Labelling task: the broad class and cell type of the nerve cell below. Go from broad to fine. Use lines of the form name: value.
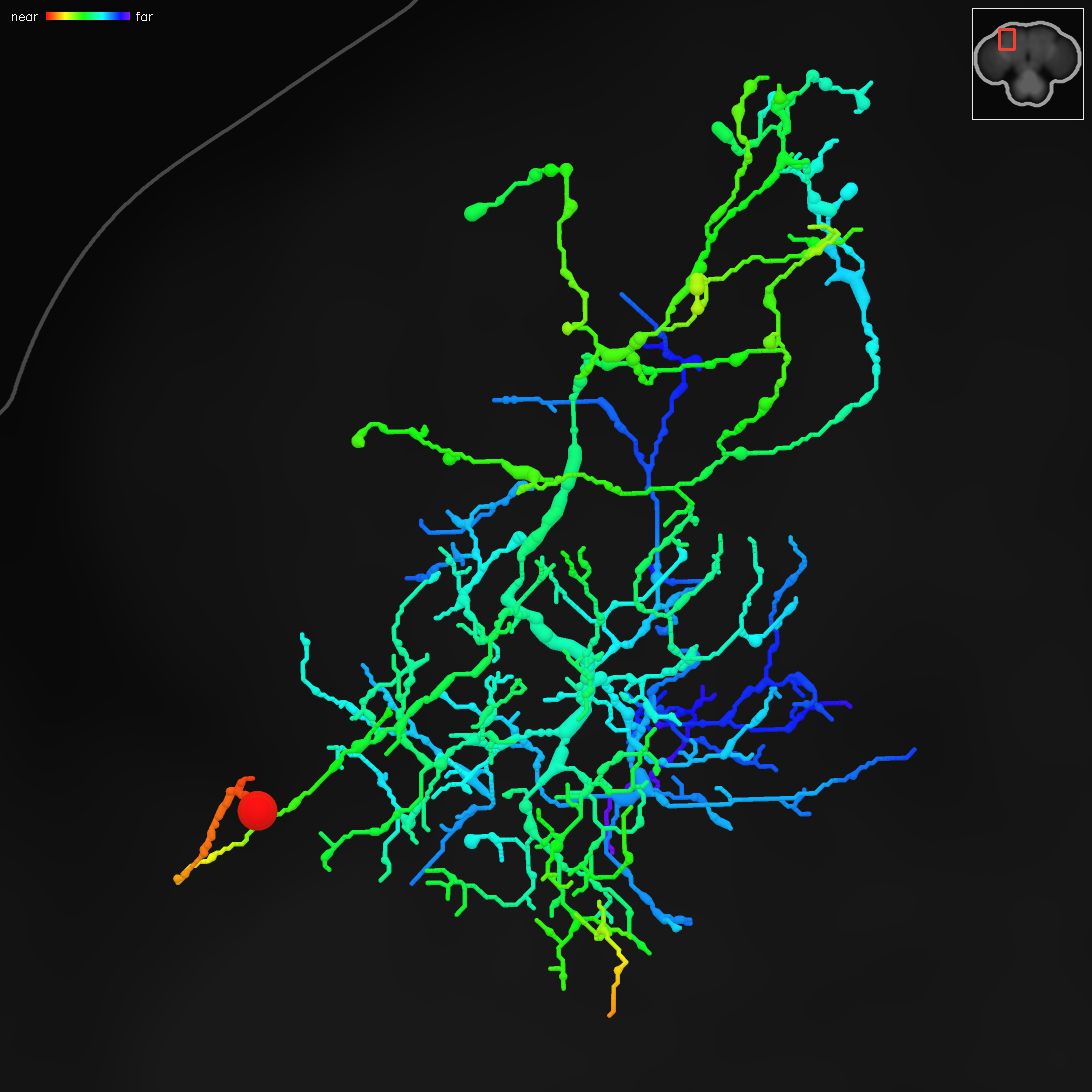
broad class: central-brain intrinsic neuron
cell type: AVLP596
